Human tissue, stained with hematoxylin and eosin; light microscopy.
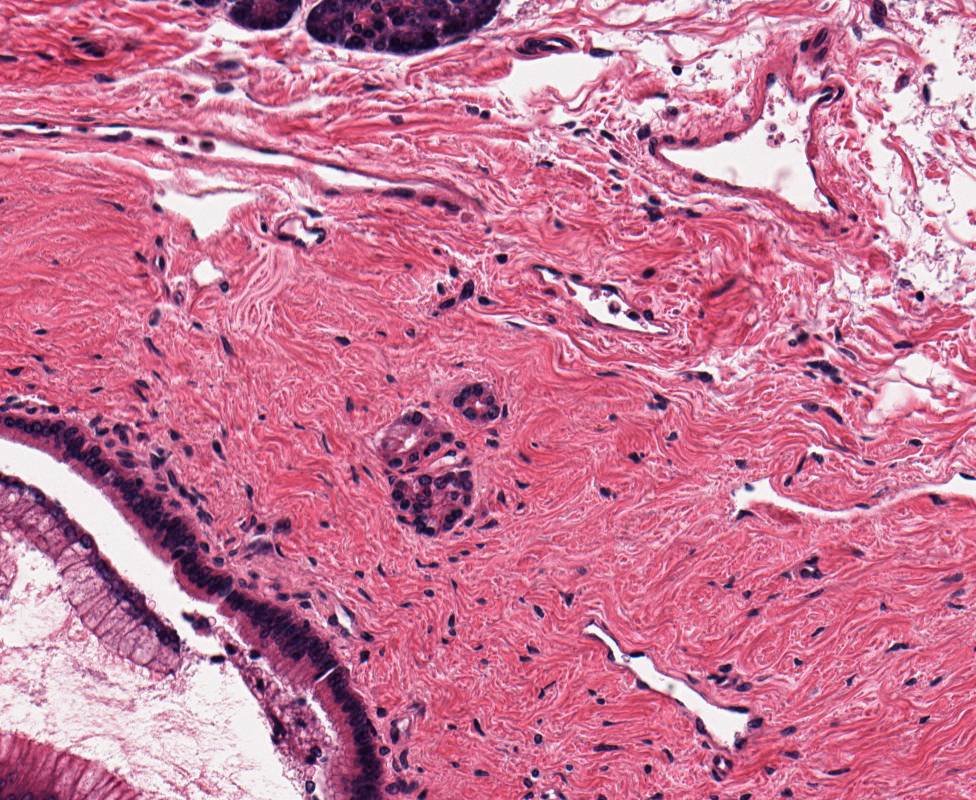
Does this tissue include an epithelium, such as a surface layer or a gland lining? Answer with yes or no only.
Yes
